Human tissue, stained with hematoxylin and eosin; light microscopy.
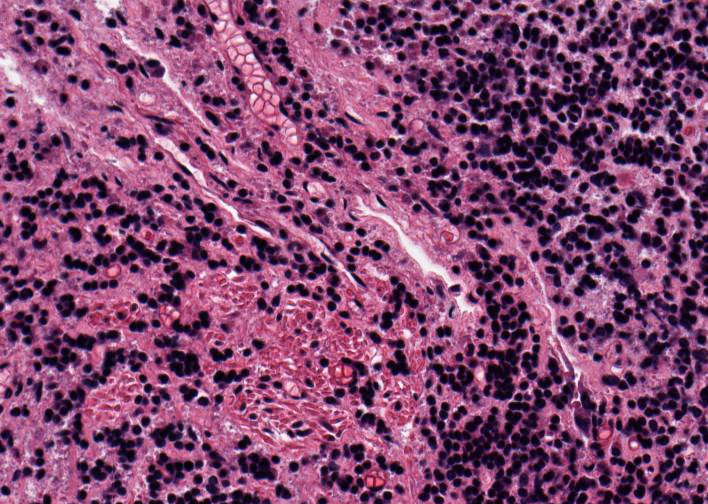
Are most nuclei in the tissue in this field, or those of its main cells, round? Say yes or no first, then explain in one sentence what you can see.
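Yes. Most of the field is filled by densely packed small cells with dark round nuclei.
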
